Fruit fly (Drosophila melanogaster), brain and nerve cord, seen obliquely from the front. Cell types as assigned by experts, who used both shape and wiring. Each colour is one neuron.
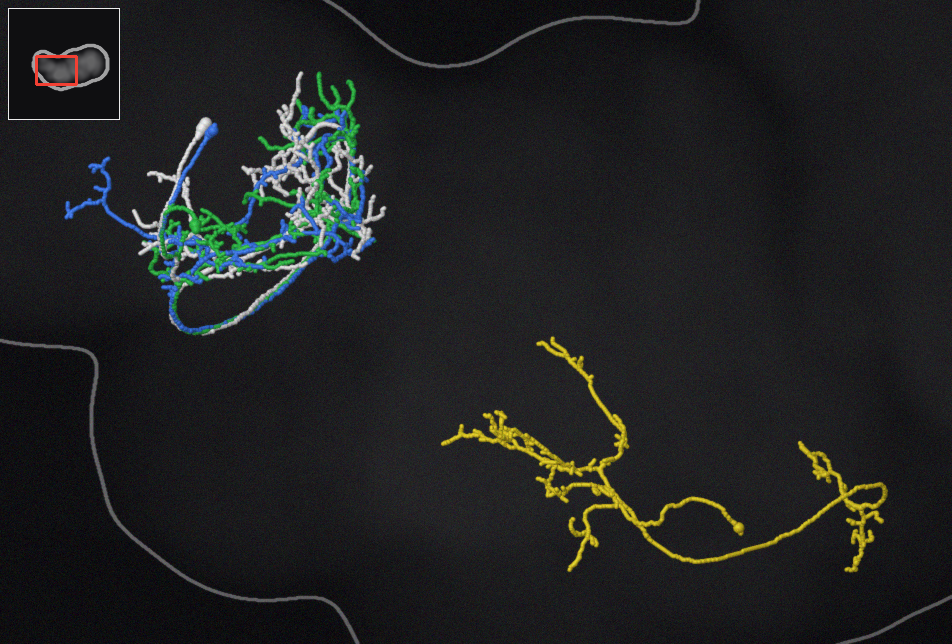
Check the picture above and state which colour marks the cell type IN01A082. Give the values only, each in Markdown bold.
**blue**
